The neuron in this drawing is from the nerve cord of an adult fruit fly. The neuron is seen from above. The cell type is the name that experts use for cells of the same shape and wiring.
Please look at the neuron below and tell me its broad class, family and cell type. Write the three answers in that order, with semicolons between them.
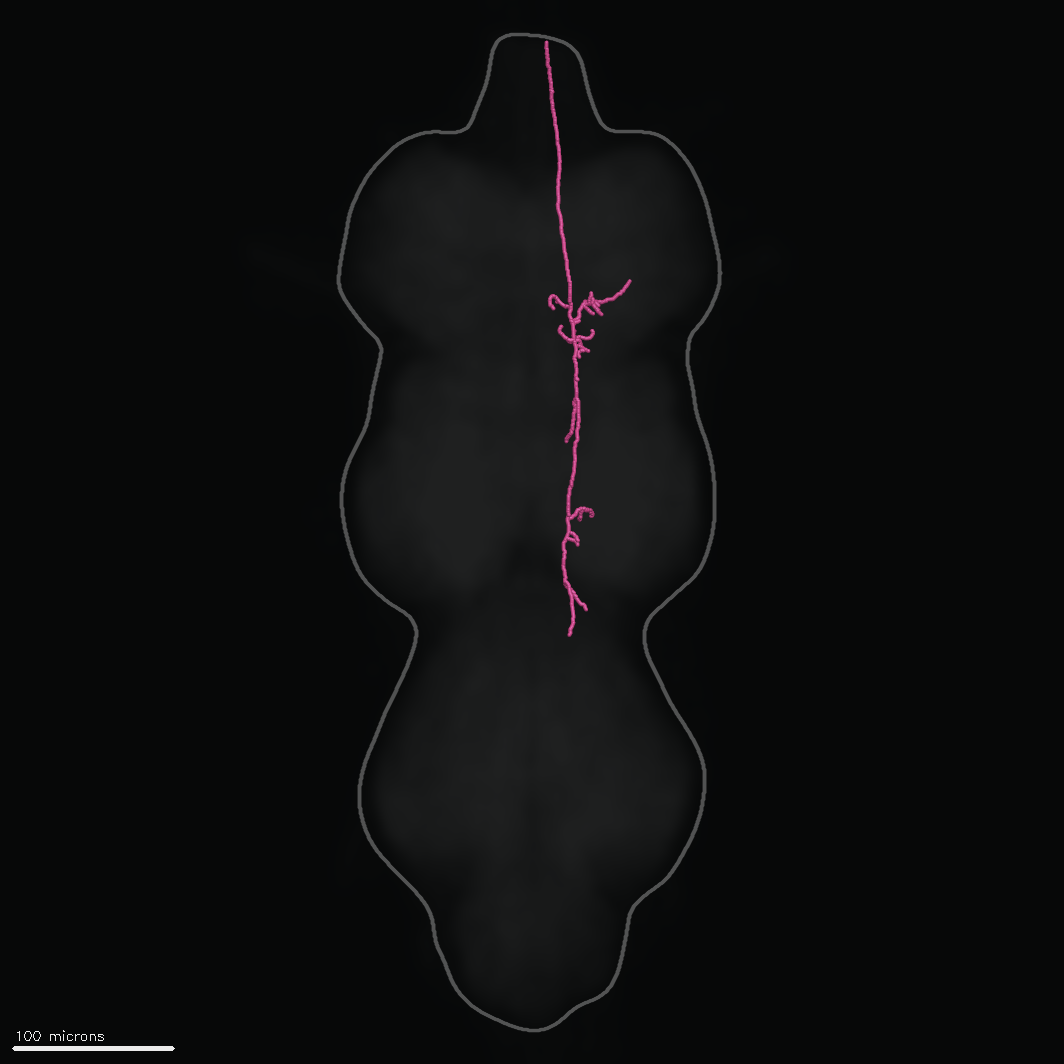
descending neuron; DNp; DNp41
